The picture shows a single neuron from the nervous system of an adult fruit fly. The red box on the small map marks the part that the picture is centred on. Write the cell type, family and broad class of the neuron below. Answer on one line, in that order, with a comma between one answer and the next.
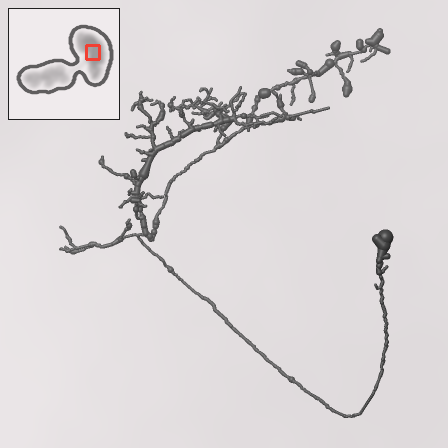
CB3207, hemilineage MD3, central-brain intrinsic neuron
